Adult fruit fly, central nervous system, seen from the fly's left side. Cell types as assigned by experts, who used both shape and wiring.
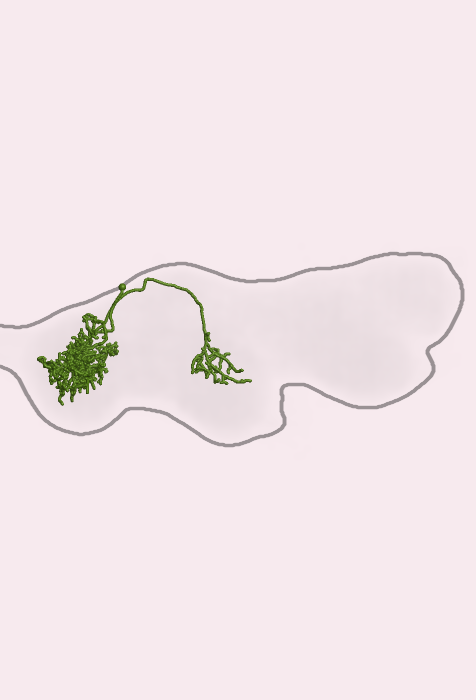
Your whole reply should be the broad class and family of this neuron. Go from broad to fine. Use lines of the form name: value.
broad class: nerve-cord intrinsic neuron
family: hemilineage 19A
